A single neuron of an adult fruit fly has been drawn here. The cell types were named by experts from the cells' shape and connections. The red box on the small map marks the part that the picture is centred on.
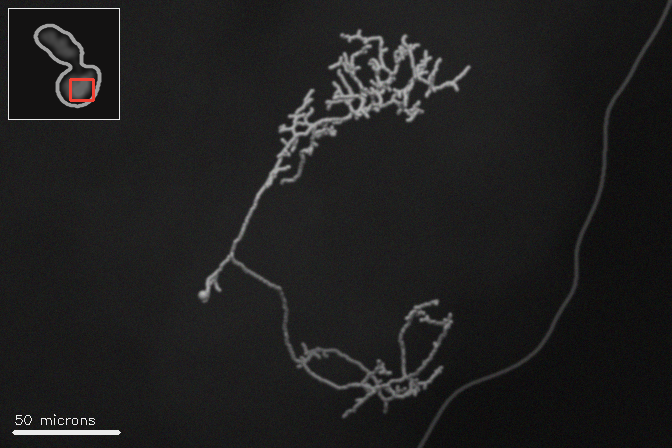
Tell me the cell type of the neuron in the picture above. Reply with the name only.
LoVP83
